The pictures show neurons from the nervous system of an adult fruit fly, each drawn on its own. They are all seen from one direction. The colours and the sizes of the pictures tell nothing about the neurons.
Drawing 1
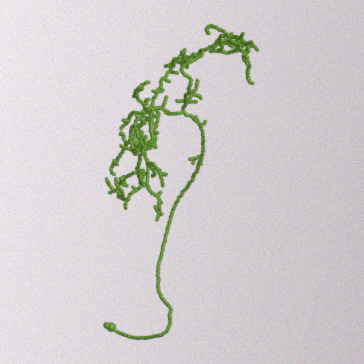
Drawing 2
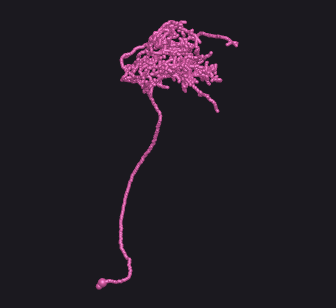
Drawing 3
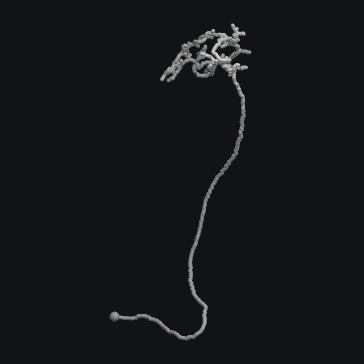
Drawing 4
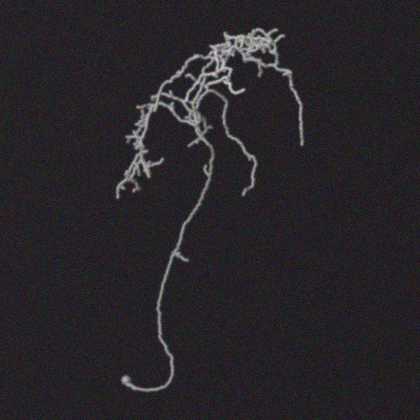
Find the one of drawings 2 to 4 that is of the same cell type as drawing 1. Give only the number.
4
